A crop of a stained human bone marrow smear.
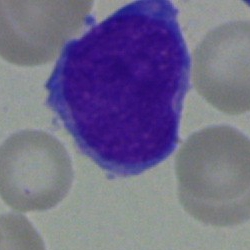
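Blast, the cell in the middle of this stained marrow smear. Its nucleus fills almost the whole cell. Note the outline, irregular and a bit angular rather than round. Small blebs stick out from the left edge. You won't find any vacuoles in the cytoplasm.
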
